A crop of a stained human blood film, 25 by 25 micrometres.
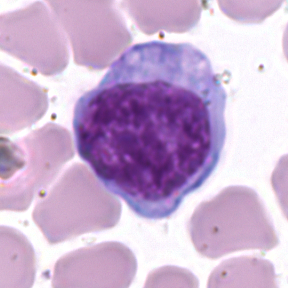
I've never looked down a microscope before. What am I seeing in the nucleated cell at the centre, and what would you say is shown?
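Its outline is irregular, with somewhat angular corners instead of a smooth circle. Pale blue cytoplasm deepens to a stronger blue toward the cell's edge and contains no visible granules. The nucleus is roundish, with neither lobes nor a deep notch. This cell is a plasma cell.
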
